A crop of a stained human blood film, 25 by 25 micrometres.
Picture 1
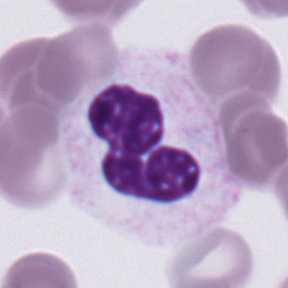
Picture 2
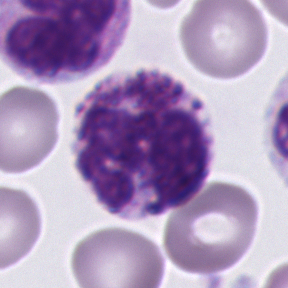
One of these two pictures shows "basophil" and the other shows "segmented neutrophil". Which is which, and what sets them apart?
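Picture 1 shows a segmented neutrophil; picture 2 shows a basophil.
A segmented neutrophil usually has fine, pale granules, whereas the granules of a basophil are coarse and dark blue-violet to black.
In picture 1, fine pink granules are scattered throughout a wide rim of pale pinkish cytoplasm, while in picture 2 the granules are coarse, individually distinct and dark purple-black.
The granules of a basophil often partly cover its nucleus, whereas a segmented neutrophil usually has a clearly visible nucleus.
In picture 2, granules lie over the nucleus as well as in the cytoplasm; in picture 1, the nucleus is surrounded by its cytoplasm rim, which shows no vacuoles. Both cells have dense, dark purple chromatin, coarsely clumped in picture 1, and the basophil measures about 13 micrometres across.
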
